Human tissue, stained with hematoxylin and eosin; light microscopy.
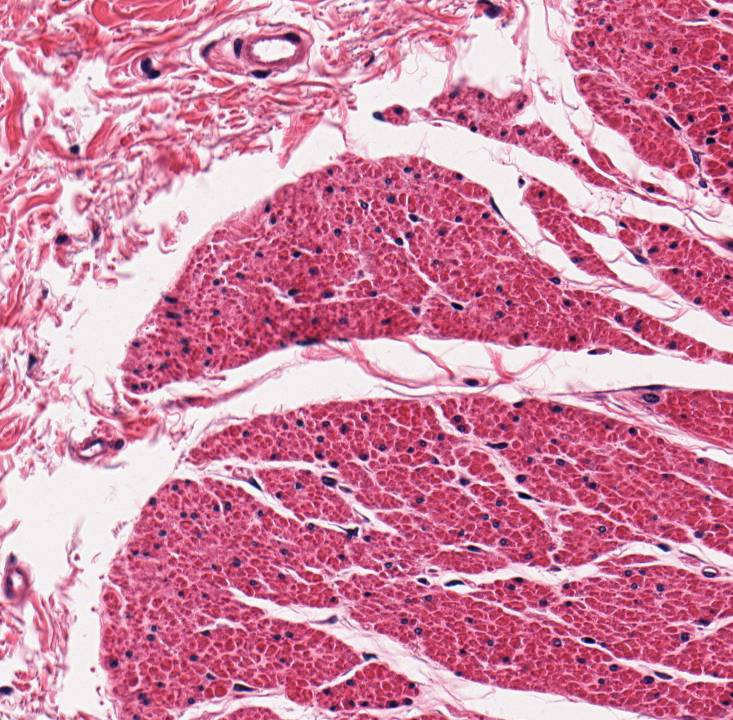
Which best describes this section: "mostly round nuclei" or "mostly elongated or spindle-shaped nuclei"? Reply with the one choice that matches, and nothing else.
Mostly round nuclei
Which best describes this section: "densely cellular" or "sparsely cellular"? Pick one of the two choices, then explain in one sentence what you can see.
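Sparsely cellular. Small, round, dark nuclei are scattered sparsely among the muscle profiles, with most profiles showing no nucleus.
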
